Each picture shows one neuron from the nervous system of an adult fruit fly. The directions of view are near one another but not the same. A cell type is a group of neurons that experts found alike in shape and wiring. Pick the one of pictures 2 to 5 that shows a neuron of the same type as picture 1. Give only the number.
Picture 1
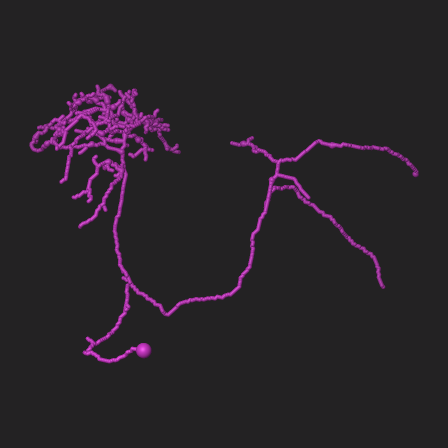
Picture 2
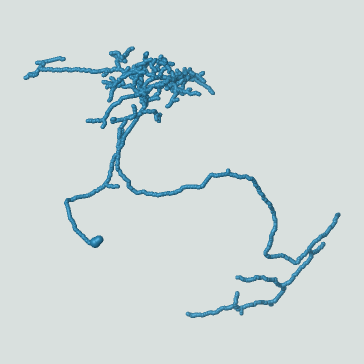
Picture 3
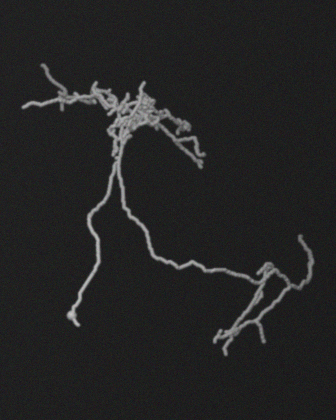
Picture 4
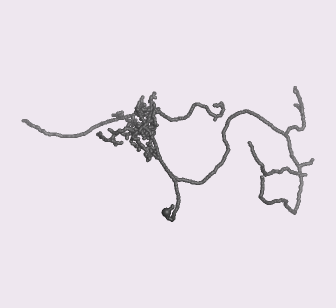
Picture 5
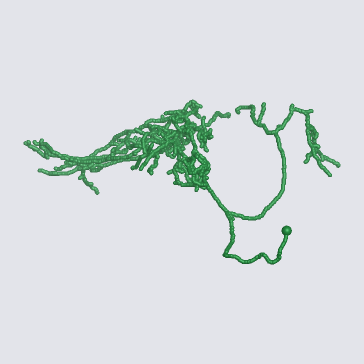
2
